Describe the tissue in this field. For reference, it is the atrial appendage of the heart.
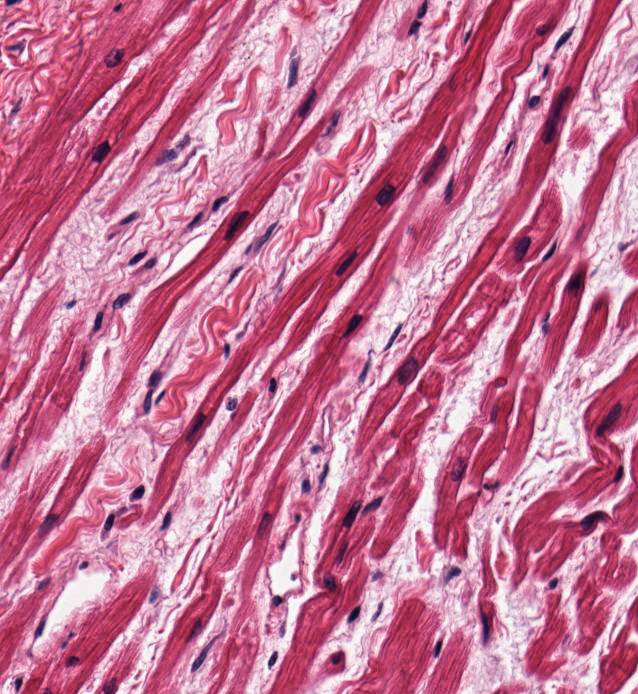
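These muscle fibres have deeply eosinophilic, dark pink cytoplasm, and their oval nuclei sit centrally within them. Between the fibres there's a pale, loose, wispy stroma with open spaces. You'll notice small dark spindle-shaped nuclei scattered through that stroma too.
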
